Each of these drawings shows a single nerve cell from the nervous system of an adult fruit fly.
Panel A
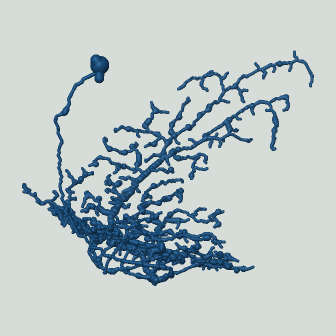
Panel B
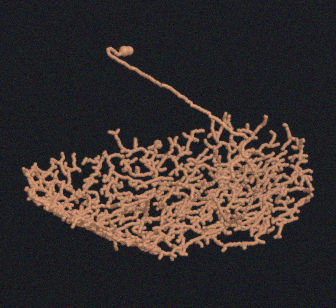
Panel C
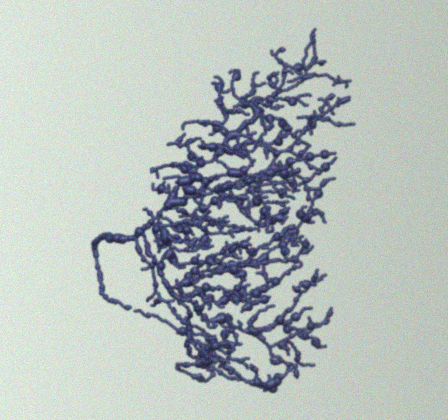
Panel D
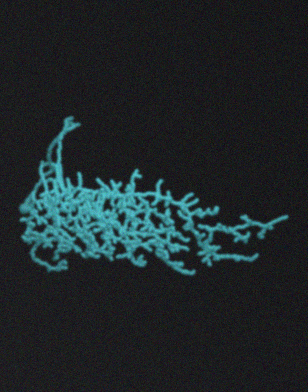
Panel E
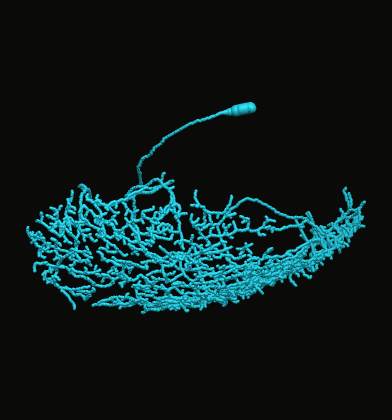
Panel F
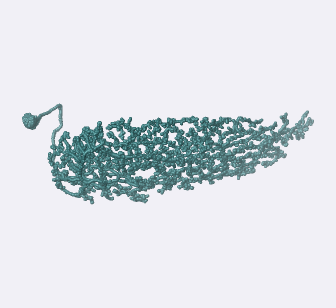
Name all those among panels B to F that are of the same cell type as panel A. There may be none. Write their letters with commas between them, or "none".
F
